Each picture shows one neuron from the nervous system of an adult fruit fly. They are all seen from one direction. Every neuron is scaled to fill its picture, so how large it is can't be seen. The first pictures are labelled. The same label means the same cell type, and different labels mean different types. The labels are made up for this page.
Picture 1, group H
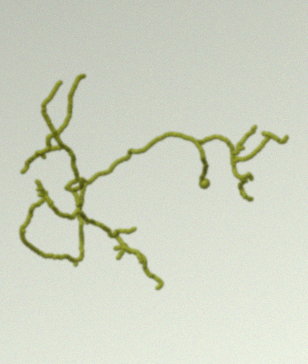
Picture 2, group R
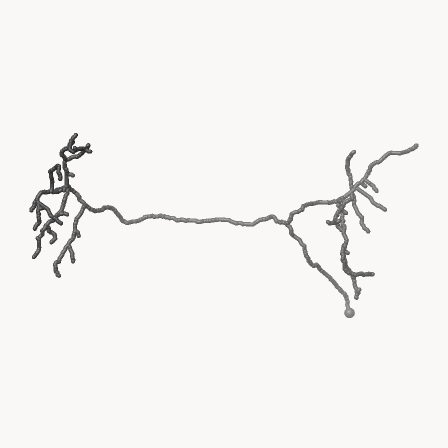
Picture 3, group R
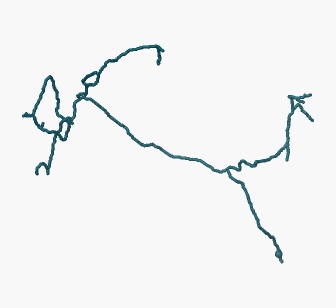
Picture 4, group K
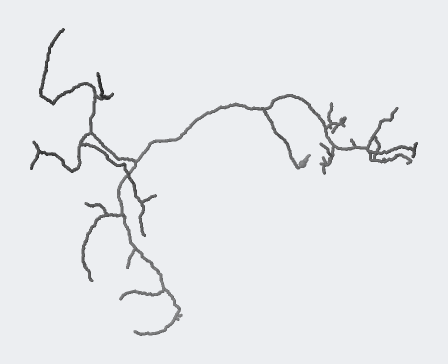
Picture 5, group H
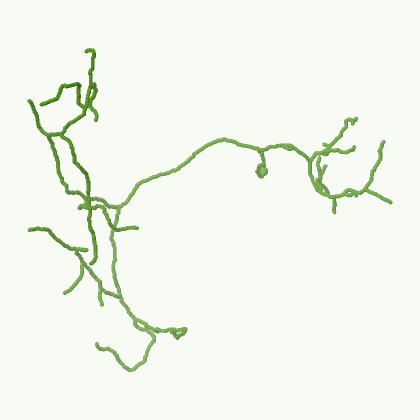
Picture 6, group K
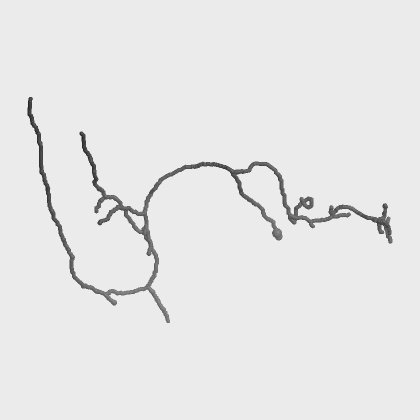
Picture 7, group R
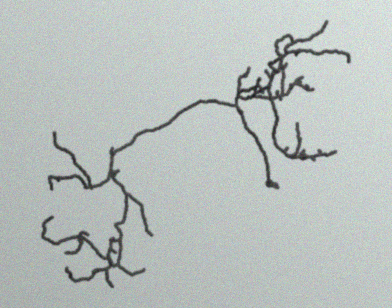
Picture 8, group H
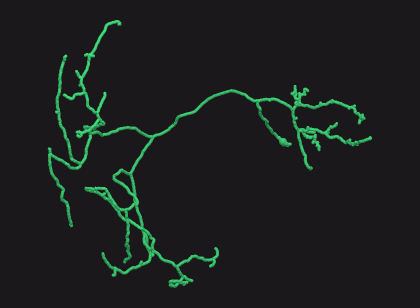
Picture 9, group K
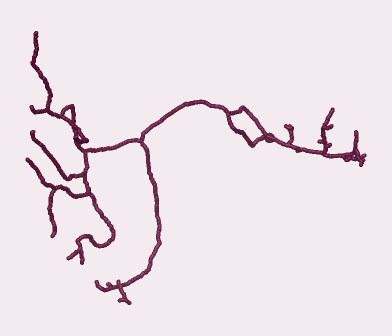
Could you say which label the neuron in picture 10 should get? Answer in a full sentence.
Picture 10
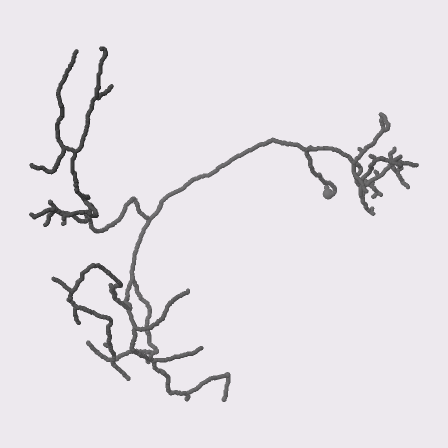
It belongs to group H.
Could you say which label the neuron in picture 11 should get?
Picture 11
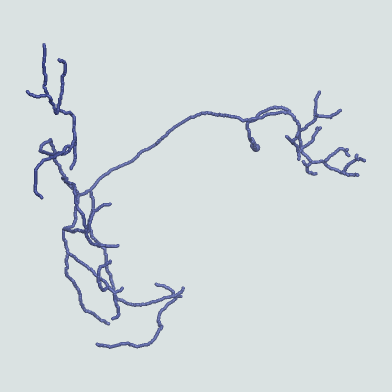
It belongs to group H.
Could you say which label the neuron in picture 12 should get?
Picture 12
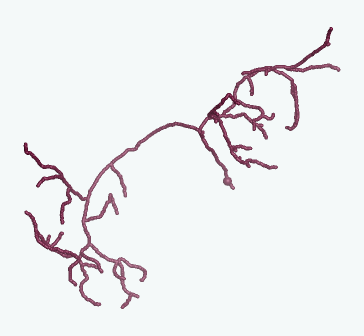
It belongs to group R.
